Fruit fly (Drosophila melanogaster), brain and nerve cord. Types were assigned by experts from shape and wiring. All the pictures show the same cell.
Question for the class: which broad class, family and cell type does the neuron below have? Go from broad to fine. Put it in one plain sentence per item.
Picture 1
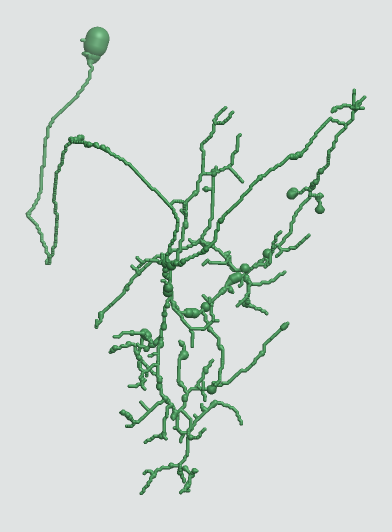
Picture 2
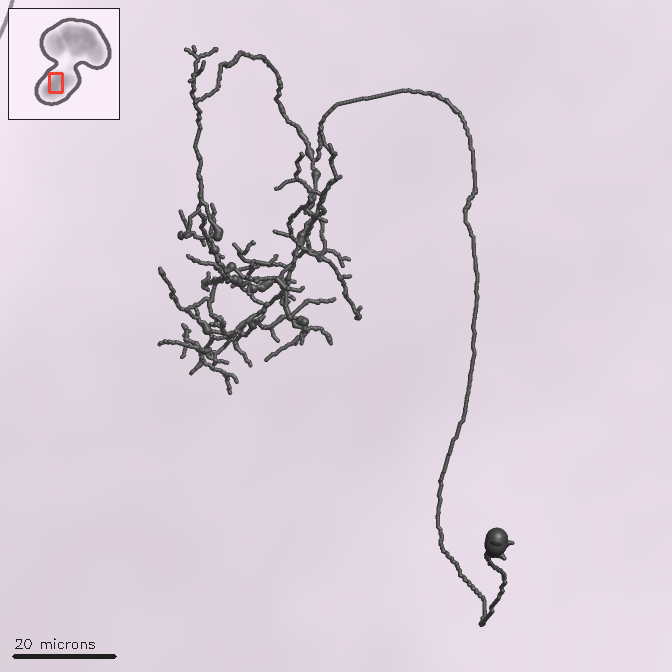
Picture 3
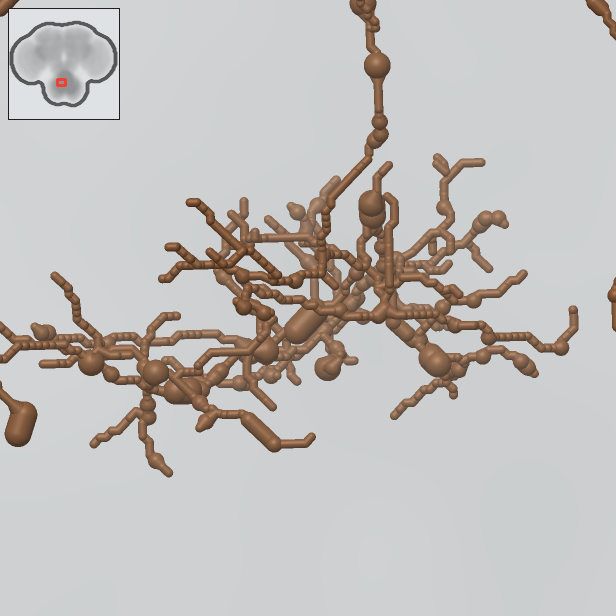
A nerve-cord intrinsic neuron of hemilineage 02A, type IN02A061.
